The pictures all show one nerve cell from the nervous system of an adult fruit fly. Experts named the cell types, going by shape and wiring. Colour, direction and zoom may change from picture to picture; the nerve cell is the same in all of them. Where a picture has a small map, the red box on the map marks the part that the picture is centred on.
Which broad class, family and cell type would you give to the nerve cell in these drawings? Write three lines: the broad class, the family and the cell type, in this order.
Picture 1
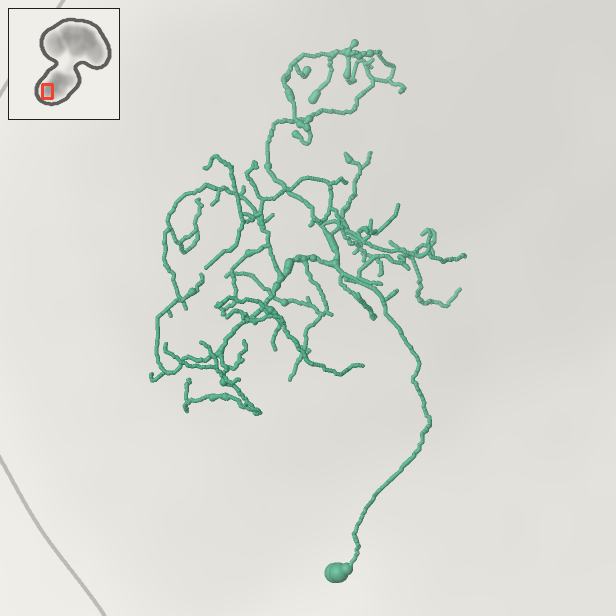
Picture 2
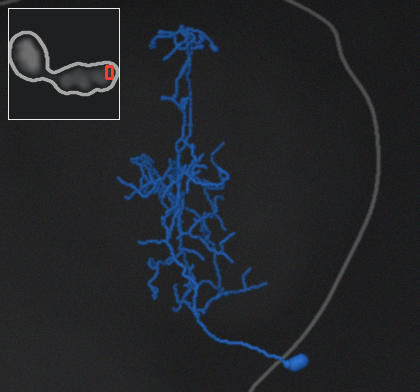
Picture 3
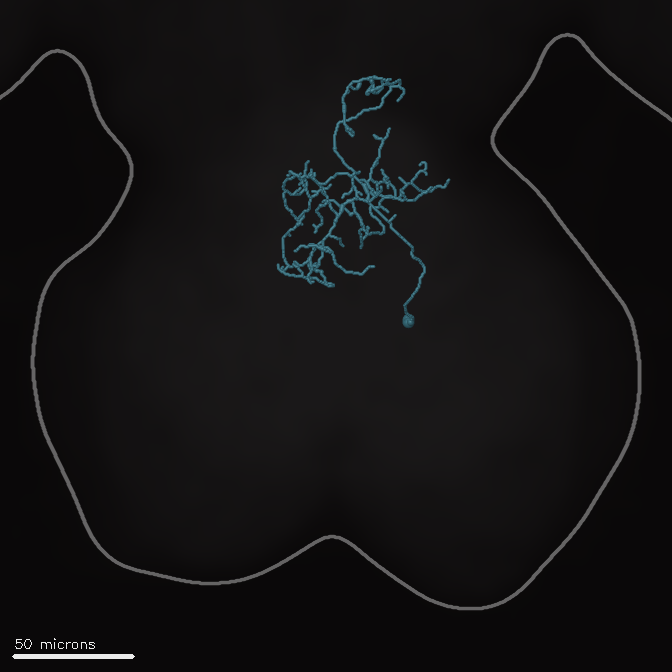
nerve-cord intrinsic neuron
hemilineage 02A
IN02A059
